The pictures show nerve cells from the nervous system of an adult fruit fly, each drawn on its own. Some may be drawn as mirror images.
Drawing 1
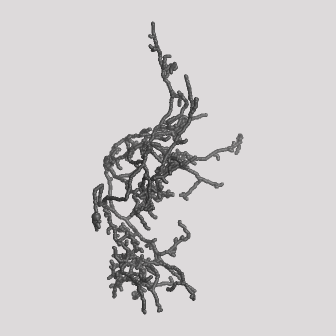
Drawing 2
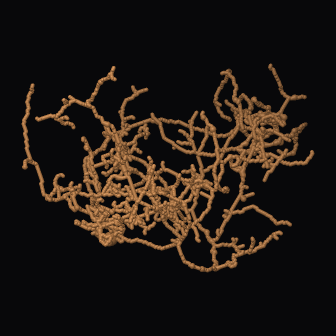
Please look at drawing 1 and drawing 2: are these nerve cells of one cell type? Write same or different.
same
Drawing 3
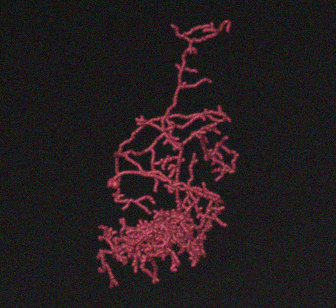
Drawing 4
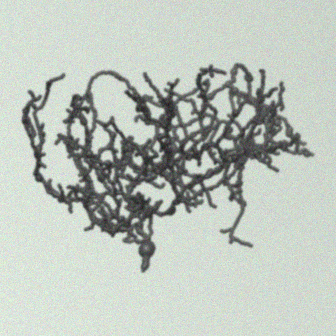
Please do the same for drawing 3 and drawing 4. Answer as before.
same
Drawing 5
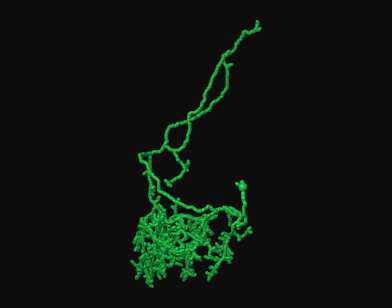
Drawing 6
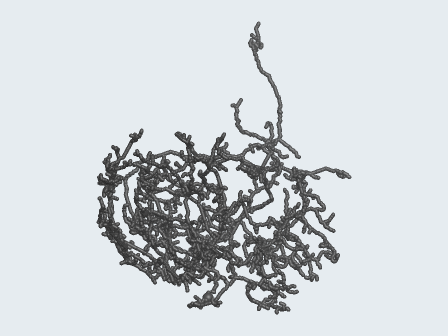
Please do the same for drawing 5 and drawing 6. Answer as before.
different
